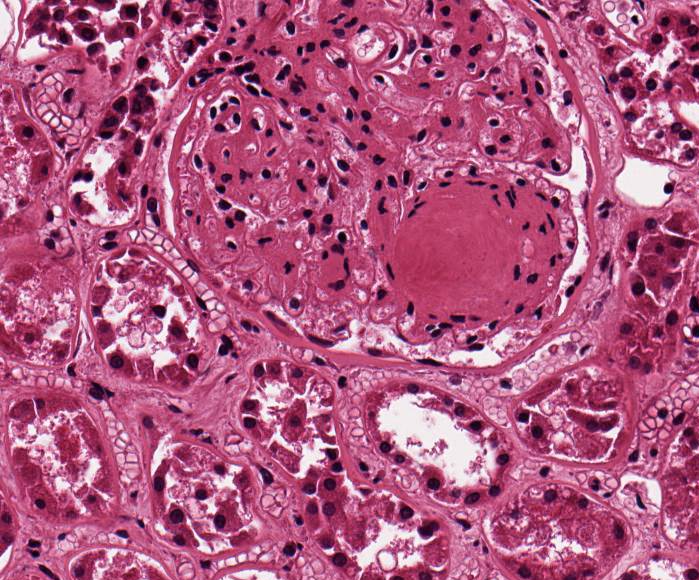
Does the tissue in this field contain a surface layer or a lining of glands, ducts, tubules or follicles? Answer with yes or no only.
Yes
